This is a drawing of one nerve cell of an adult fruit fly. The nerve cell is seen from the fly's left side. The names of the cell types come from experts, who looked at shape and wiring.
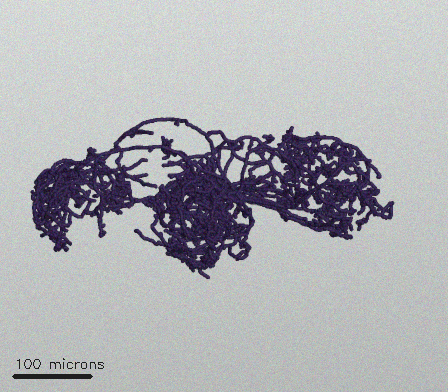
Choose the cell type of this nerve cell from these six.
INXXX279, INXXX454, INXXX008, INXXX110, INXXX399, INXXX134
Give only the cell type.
INXXX008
